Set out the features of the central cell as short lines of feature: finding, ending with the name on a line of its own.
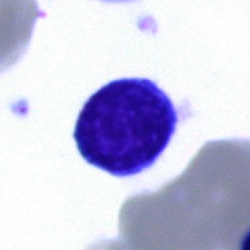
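Outline: round to slightly oval, smooth.
Cytoplasm: very scant; nucleus fills nearly whole cell.
Chromatin: dense, dark purple, coarsely mottled.
Granules: none visible in or over cell.
Name: lymphocyte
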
